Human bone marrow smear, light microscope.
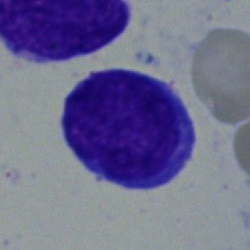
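Blast, central cell of a stained human bone marrow smear. Oval, smooth regular outline. Thin rim of deep blue cytoplasm, best seen along lower right edge. Chromatin dark purple, densely stained throughout nucleus.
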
